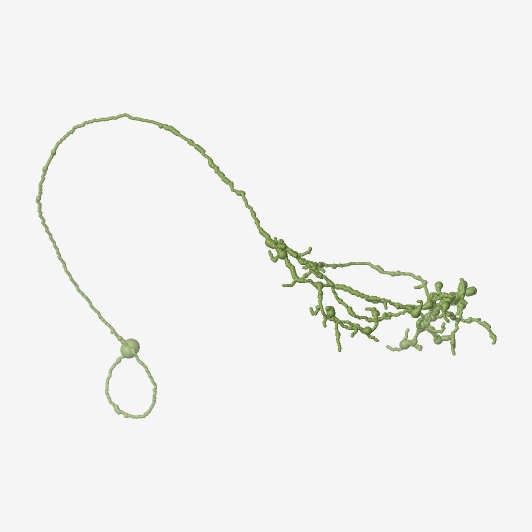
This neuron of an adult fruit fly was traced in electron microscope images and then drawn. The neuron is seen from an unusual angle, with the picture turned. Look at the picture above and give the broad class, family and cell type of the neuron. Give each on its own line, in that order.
central-brain intrinsic neuron
hemilineage SLPav2
CL016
